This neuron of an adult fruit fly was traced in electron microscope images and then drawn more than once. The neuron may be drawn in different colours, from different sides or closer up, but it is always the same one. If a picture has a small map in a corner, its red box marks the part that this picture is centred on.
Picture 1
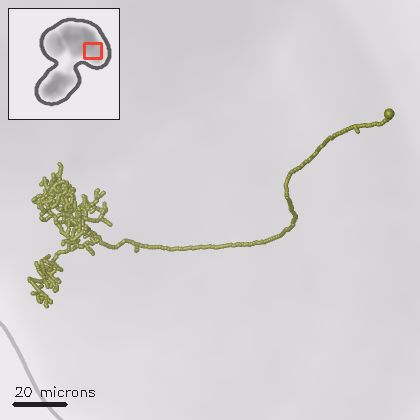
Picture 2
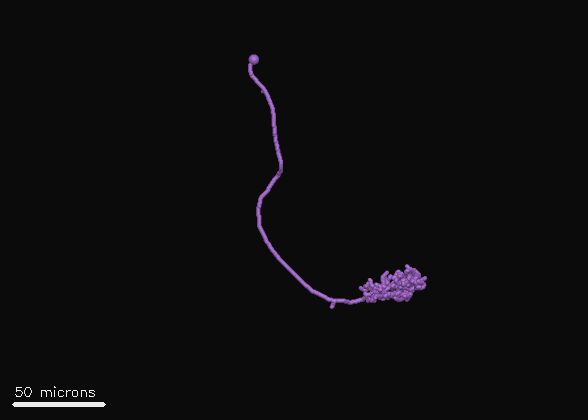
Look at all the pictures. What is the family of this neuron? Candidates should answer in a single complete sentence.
As its family, the neuron has Tm.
